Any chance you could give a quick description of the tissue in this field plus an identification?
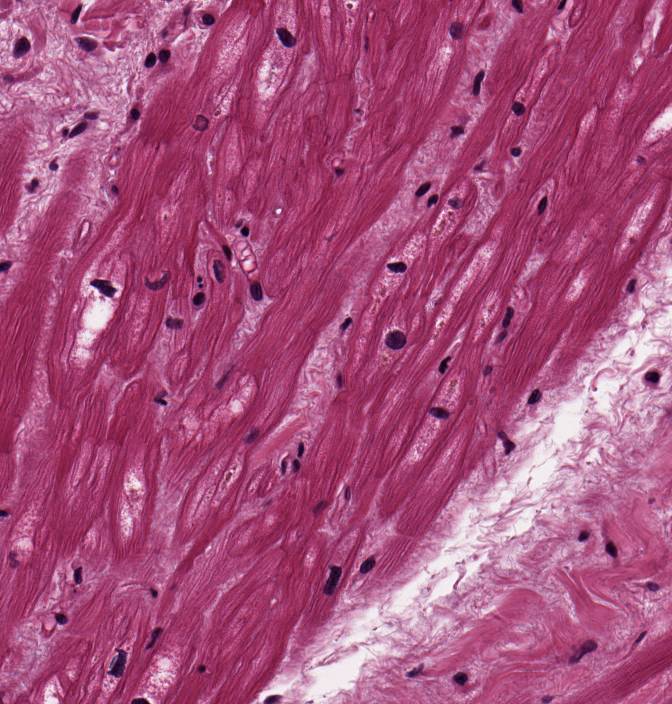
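Elongated muscle fibres run diagonally from lower left to upper right across most of the field. Rather than forming separate unbranched strands, they branch and merge with their neighbours. Their nuclei are oval and lie centrally. Several fibres in the centre and left show pale cleared zones in the cytoplasm along their length. The tissue is atrial appendage of the heart.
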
